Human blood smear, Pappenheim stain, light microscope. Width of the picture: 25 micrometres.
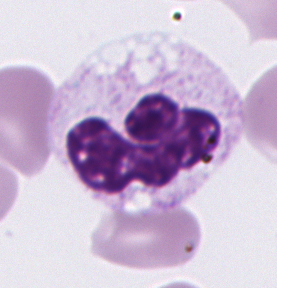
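Segmented neutrophil at the centre of a stained peripheral blood smear. Look first at the chromatin, which is dense and dark purple. Around it the cytoplasm is plentiful and pale lilac, and if you look closely you will find fine lilac granules in it. Above the nucleus, notice the clear unstained spaces in the cytoplasm.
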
